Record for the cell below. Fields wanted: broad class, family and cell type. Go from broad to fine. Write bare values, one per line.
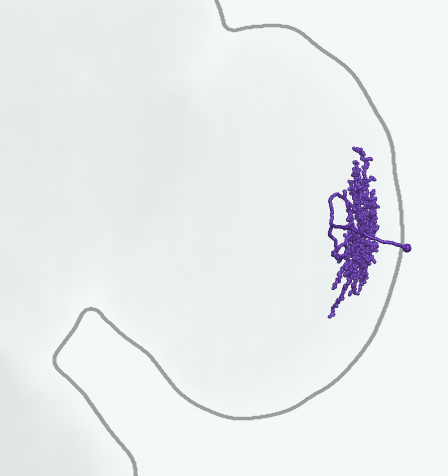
optic-lobe intrinsic neuron
Cm
Cm17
